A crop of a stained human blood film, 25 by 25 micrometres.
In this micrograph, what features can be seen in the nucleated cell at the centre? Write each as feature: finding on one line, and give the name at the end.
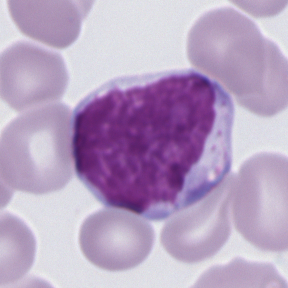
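Nucleus: a single unlobed mass
Position: nucleus toward the left, most cytoplasm to its right
Cytoplasm colour: pale greyish-blue
Cytoplasm shape: narrow crescent, mainly along the right side of the nucleus
Name: large granular lymphocyte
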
